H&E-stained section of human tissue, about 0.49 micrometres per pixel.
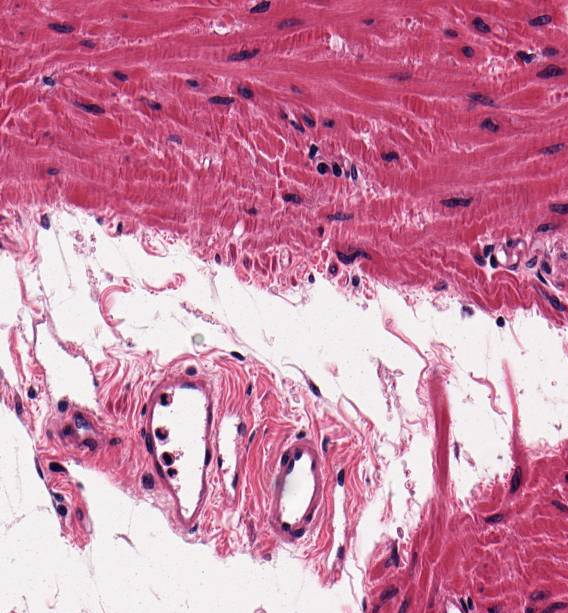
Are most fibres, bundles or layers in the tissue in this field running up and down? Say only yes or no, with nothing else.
No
